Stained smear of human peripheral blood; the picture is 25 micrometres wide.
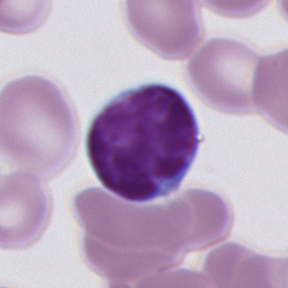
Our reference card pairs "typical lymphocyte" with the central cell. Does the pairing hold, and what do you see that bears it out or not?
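The name typical lymphocyte stands; normoblast does not suit this cell. Cytoplasm pale blue.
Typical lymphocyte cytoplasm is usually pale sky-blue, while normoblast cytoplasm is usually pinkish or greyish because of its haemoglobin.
Chromatin dark purple, coarsely clumped, with paler patches between the clumps.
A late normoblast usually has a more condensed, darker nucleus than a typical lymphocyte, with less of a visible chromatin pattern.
No granules in the cytoplasm.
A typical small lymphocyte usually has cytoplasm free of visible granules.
Nucleus round, without lobes or a deep notch, filling about 90% of the cell's area. Outline round and smooth; no vacuoles.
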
